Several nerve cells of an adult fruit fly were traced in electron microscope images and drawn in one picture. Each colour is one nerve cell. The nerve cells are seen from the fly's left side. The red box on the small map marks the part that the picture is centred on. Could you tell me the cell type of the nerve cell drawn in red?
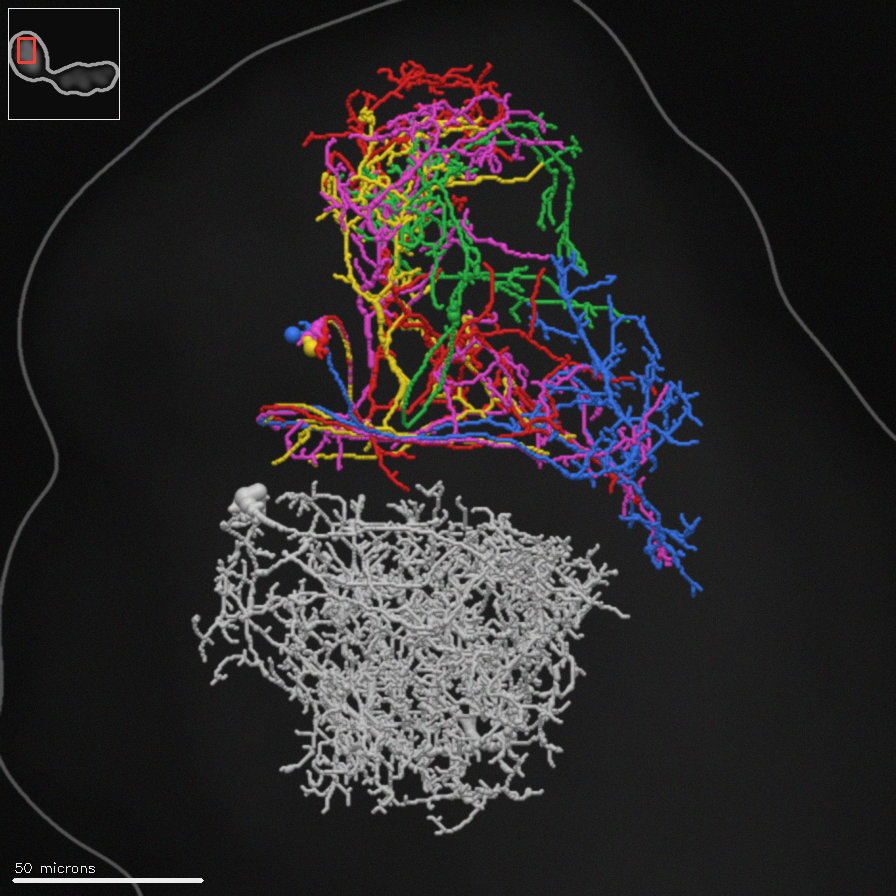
SLP227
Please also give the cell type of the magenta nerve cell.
SLP222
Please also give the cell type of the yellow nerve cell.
SLP228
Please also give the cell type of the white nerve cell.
PVLP017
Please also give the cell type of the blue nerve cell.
PLP067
